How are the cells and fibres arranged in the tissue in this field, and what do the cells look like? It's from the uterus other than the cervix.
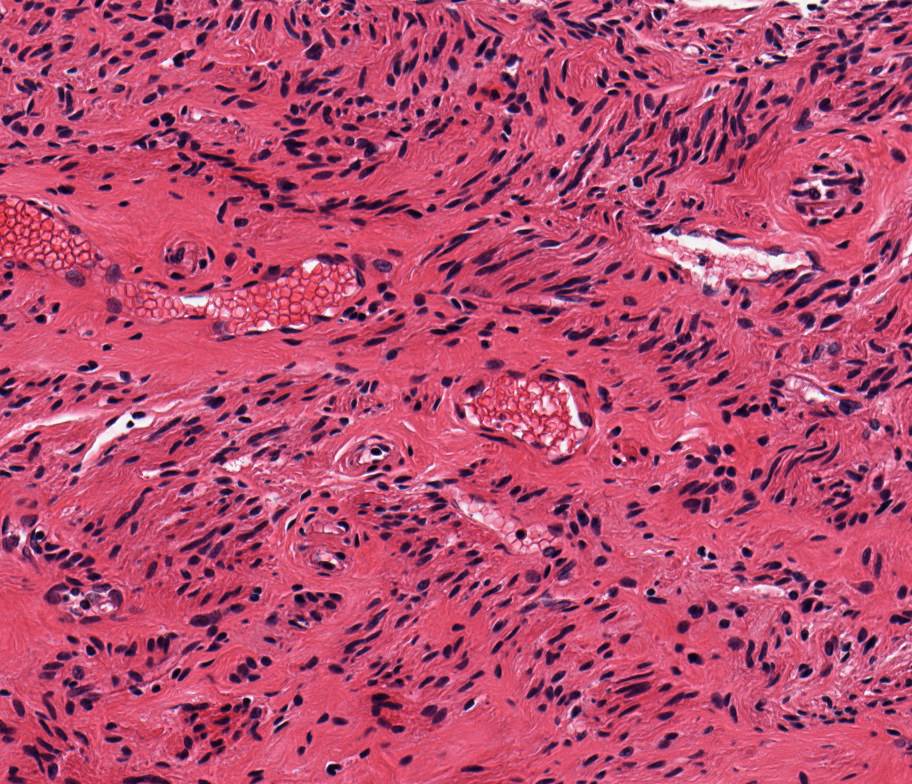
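Spindle cells occupy the entire field in short, interlacing, swirling fascicles. Their nuclei are elongated, dark and tapered, with little variation in size. Abundant bright pink collagen separates the cells. Some small vessels, for example at upper right, are encircled by concentric rings of pink collagen.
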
